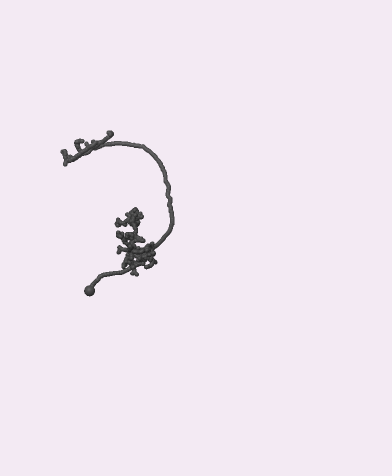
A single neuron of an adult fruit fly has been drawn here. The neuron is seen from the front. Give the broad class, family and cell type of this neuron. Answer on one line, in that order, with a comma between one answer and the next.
central-brain intrinsic neuron, hemilineage ALlv1, M_lvPNm40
